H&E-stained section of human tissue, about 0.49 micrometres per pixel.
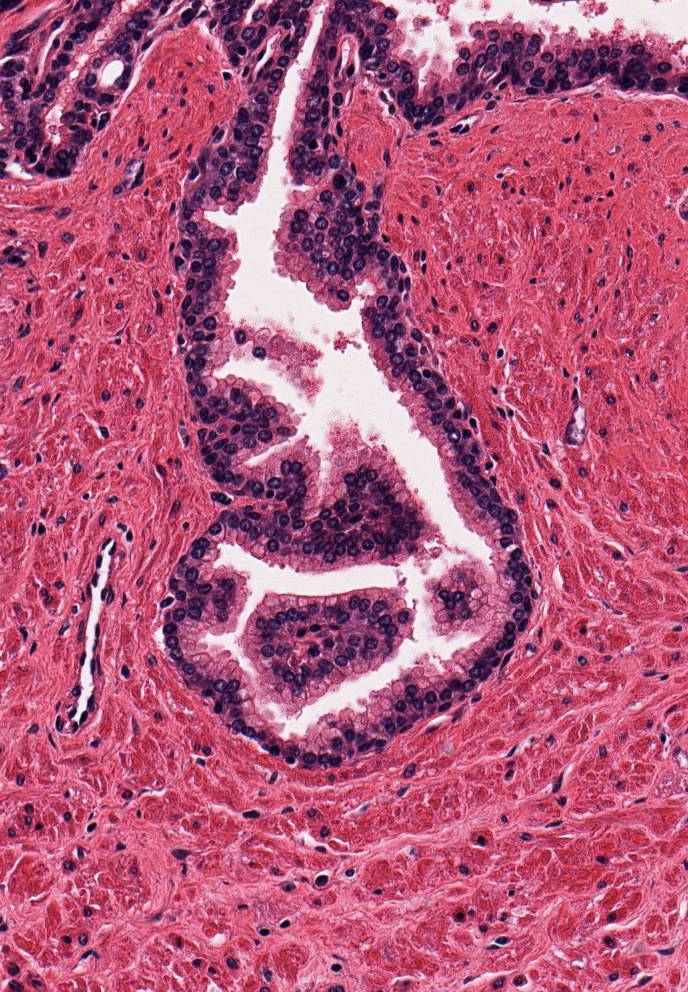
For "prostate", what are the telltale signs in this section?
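Section: prostate. Centre: one large gland; a second gland cut at the top edge. Central gland lumen irregular and branching, with papillary infoldings of epithelium projecting into it.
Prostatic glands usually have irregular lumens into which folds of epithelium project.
Lumen fits prostate. Luminal epithelial cells: pale, lightly pink, finely granular to clear cytoplasm. Around the gland: dense pink fibromuscular stroma, spindle-shaped nuclei in interlacing bundles.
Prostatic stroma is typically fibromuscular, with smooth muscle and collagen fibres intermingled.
Stroma fits too. Nothing seen runs against prostate.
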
